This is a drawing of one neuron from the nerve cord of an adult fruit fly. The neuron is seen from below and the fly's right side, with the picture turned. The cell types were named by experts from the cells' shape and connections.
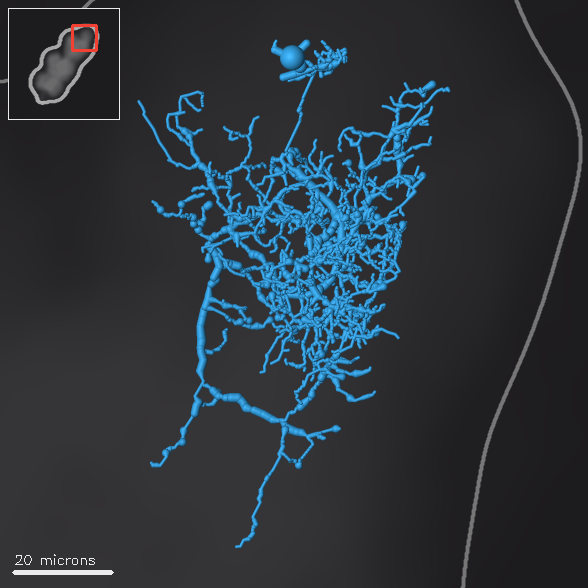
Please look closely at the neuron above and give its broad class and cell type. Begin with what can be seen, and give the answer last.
By the scale bar it is about 100 microns tall in this view. More than a hundred branch ends can be seen. This is a nerve-cord intrinsic neuron. Its cell type is INXXX257.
